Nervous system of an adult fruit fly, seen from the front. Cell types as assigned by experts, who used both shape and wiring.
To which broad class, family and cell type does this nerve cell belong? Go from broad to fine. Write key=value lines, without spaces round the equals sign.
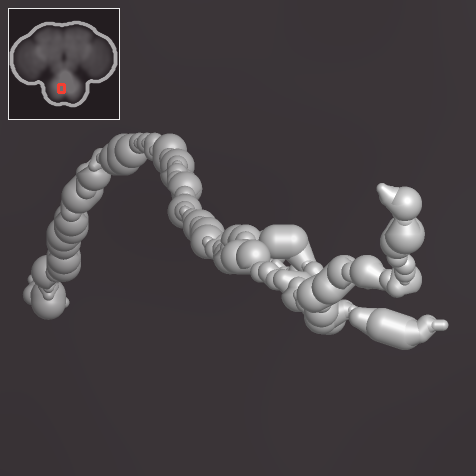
broad_class=sensory neuron entering the nerve cord
family=class mechanosensory proprioceptive
cell_type=SNpp57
